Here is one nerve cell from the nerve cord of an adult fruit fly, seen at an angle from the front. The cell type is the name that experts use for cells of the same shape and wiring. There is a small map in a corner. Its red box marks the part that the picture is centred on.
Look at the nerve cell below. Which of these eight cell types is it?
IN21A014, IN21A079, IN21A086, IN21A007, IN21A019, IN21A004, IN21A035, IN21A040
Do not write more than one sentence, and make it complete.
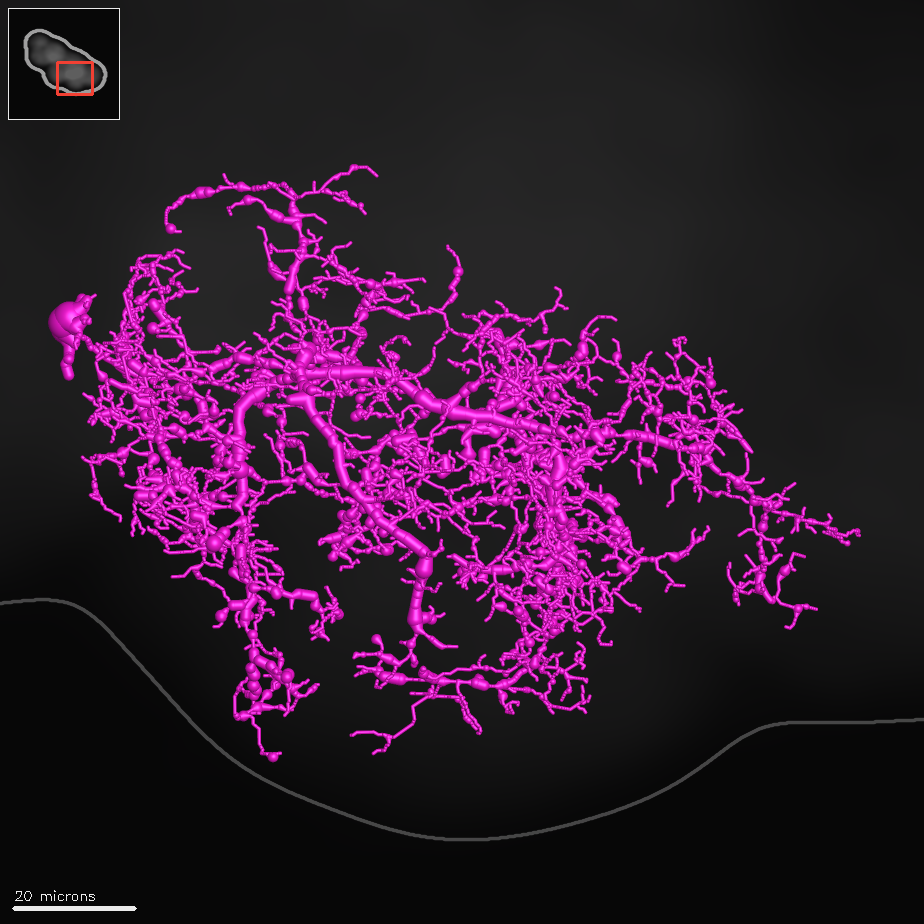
This neuron represents the cell type IN21A004.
